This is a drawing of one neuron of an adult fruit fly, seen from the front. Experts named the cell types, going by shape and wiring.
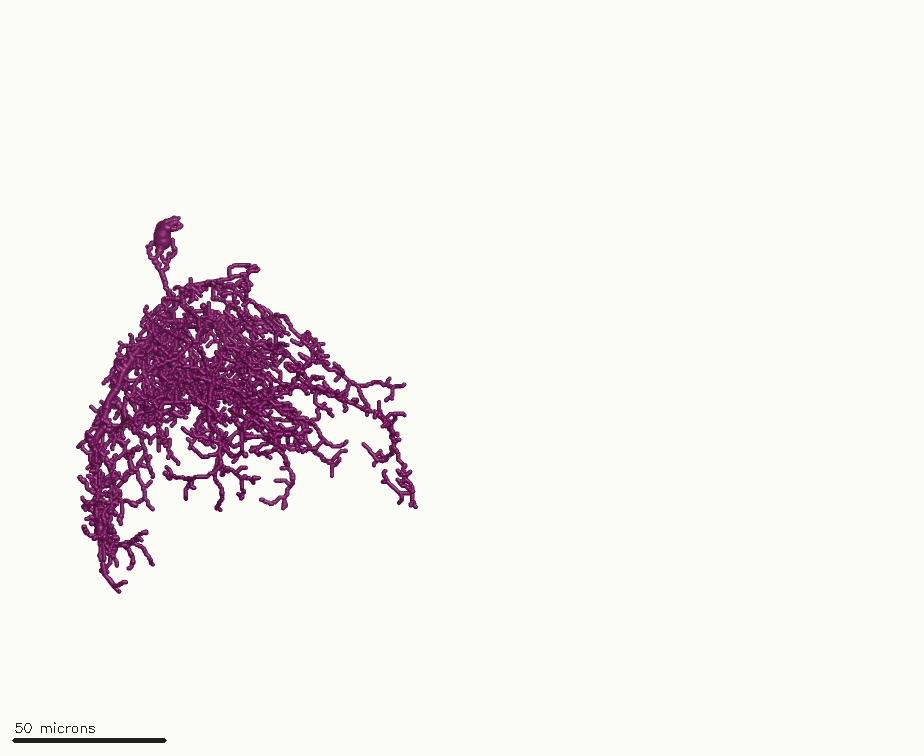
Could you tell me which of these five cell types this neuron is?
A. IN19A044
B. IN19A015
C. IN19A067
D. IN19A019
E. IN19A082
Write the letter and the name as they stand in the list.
B. IN19A015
